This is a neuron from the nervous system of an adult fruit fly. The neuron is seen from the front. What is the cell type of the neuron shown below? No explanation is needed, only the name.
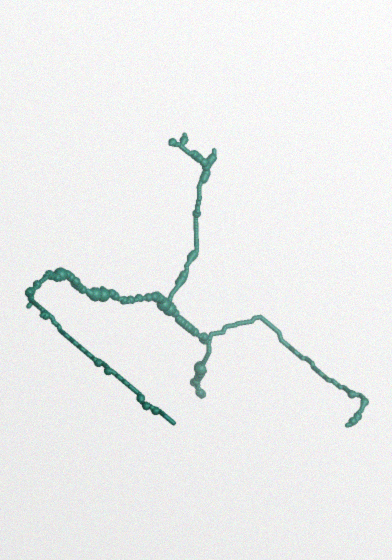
SNta32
